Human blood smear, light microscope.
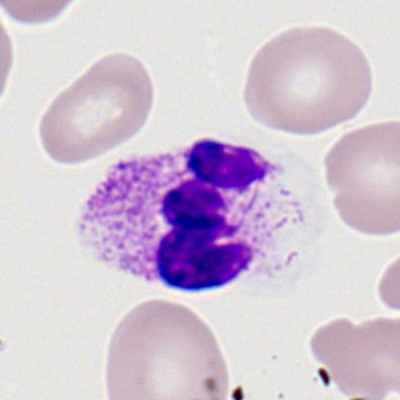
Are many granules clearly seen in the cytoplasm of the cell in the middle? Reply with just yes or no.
Yes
